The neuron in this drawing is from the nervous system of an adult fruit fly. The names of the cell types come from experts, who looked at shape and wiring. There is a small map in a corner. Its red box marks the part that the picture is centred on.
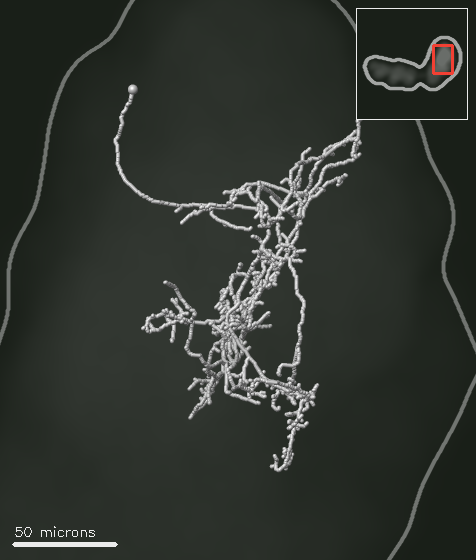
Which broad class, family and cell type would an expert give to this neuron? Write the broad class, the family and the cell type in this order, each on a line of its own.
central-brain intrinsic neuron
hemilineage DL1_ventral
VES205m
